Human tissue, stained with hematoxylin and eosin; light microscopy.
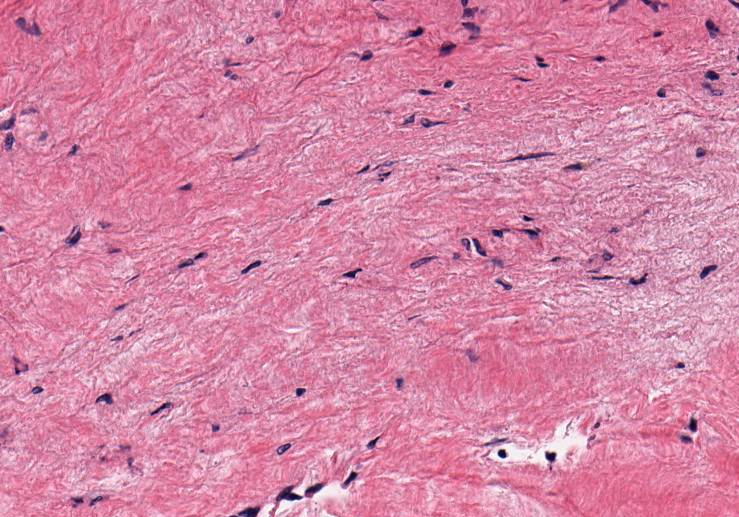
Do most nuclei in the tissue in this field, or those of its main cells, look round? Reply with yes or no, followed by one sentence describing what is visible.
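No. The nuclei are small, dark and elongated, lying lengthwise along the fibres like those of fibroblasts.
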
